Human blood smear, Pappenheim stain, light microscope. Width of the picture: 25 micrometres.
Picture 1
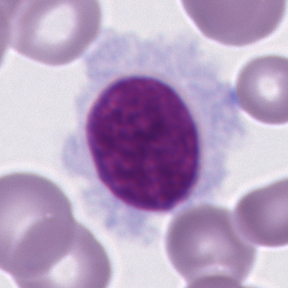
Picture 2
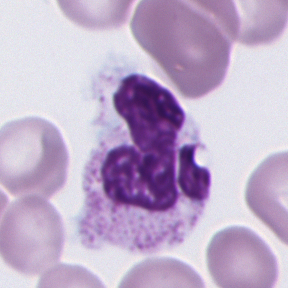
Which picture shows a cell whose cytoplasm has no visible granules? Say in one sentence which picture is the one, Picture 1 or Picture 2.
For the cell in picture 1, the cytoplasm contains no visible granules.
